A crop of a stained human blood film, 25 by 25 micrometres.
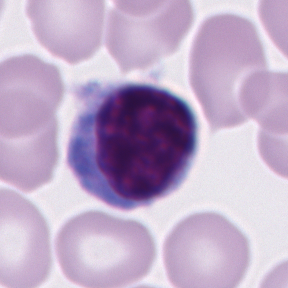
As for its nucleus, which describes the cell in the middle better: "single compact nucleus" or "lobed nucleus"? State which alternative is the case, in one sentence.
There is one compact round, oval or kidney-shaped nucleus in this cell.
